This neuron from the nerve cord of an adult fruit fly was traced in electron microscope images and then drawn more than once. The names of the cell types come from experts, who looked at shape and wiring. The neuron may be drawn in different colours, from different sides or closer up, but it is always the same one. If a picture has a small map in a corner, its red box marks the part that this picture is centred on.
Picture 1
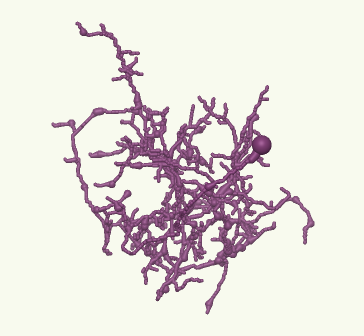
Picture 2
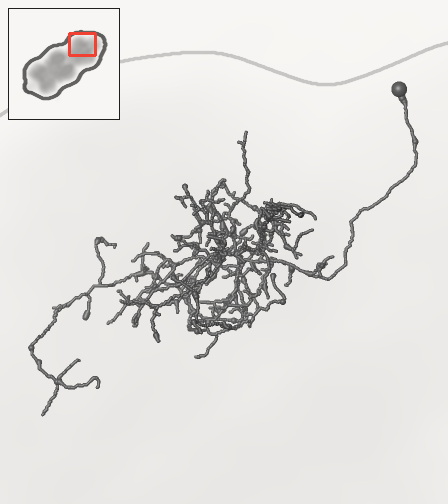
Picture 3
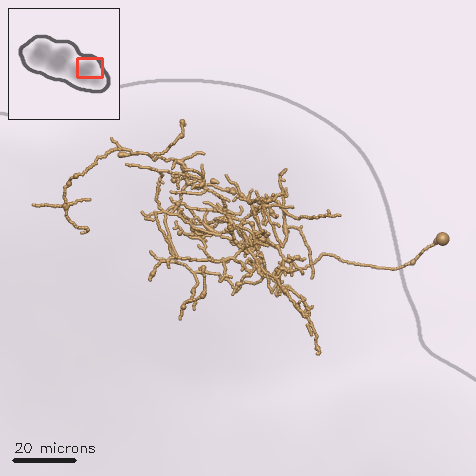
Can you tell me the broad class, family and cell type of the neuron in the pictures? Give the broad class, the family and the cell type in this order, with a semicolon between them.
nerve-cord intrinsic neuron; hemilineage 01B; IN01B033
